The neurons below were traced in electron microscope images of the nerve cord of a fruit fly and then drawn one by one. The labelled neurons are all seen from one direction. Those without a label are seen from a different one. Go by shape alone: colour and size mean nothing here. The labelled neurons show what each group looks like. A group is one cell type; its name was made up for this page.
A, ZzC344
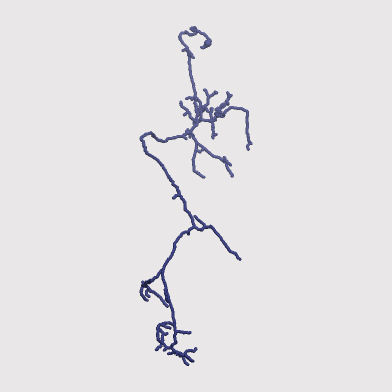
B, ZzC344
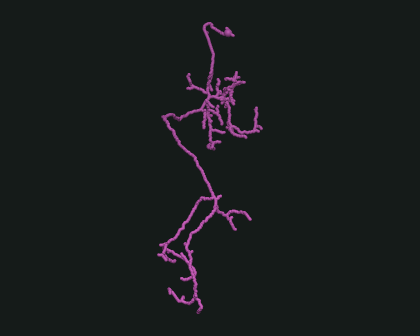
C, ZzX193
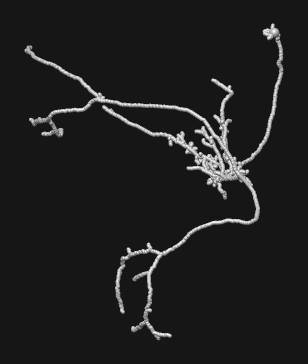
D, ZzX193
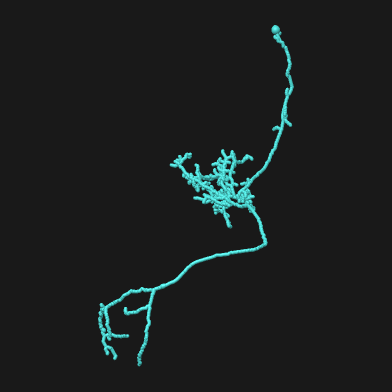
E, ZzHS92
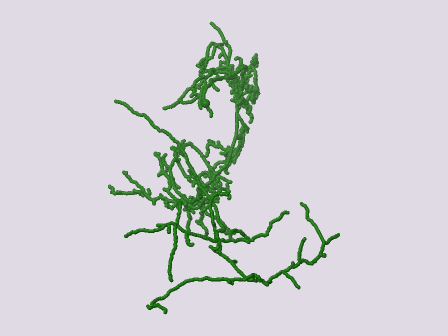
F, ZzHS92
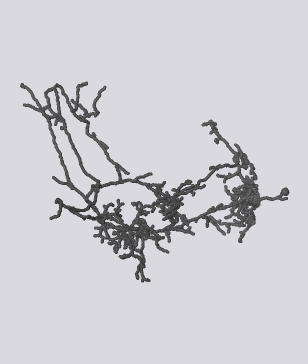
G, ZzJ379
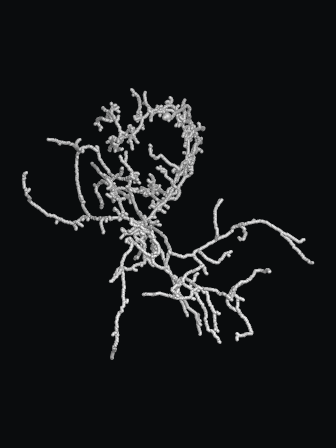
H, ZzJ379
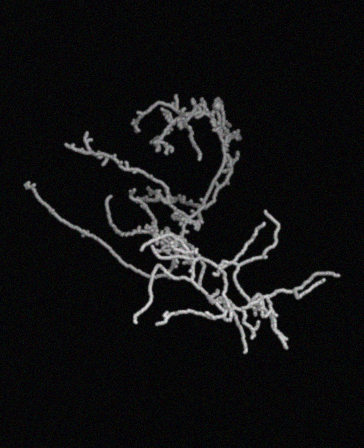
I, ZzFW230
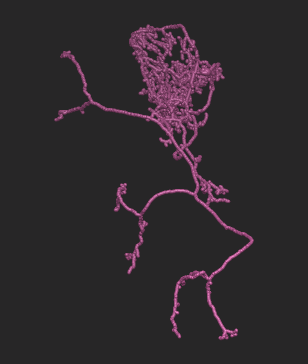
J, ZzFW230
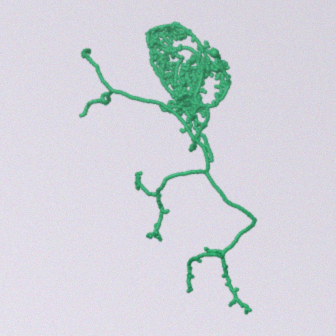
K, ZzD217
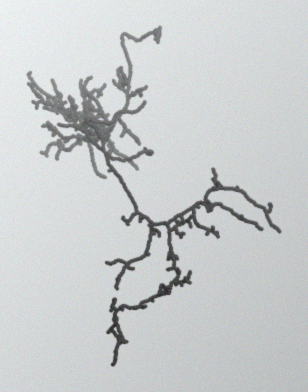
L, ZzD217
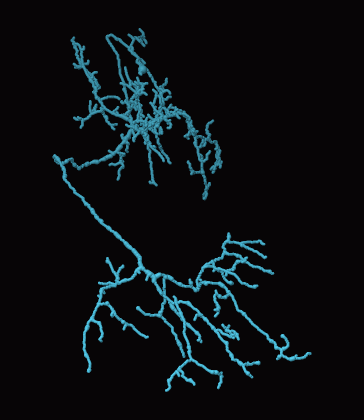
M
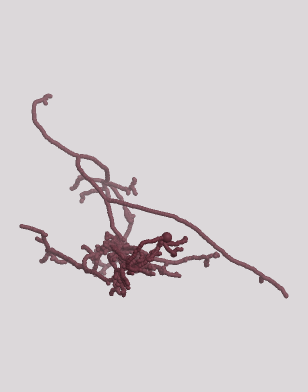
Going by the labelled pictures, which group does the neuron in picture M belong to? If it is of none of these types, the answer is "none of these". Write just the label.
ZzX193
